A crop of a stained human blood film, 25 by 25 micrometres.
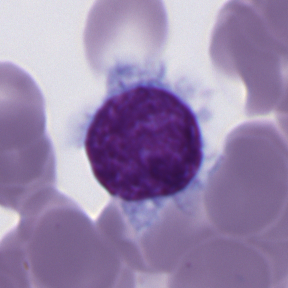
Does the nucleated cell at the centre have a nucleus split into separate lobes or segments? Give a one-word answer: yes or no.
No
